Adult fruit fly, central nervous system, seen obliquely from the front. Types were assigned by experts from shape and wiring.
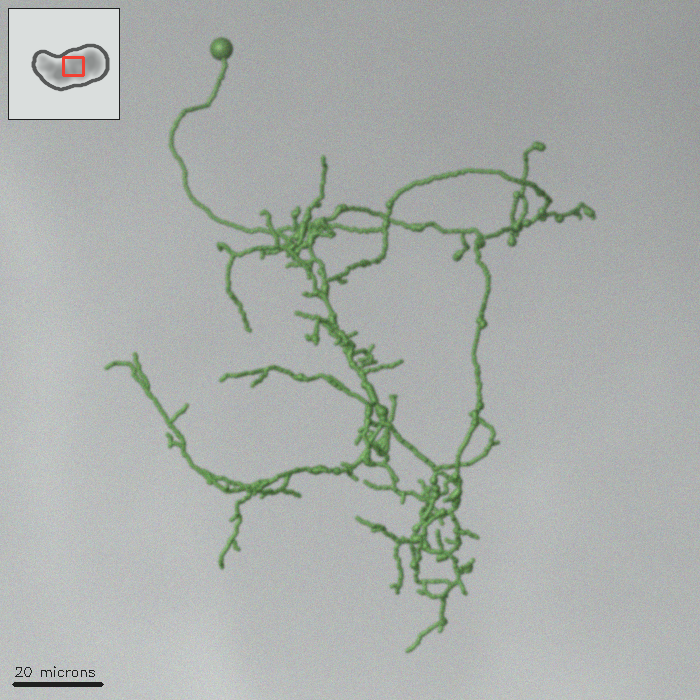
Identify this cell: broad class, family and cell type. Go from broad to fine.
central-brain intrinsic neuron; hemilineage DL1_ventral; AVLP526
